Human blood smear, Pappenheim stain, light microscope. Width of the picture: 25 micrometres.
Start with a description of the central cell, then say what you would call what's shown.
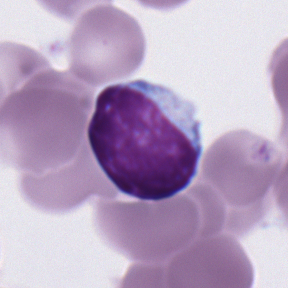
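The cell measures about 11 by 10 micrometres. Its nucleus is oval in outline, about 11 by 8 micrometres, fills about 80% of the cell's area and sits off-centre toward the lower left. The chromatin stains a dense, dark purple. Pale blue cytoplasm forms a narrow crescent on the upper right side of the cell. This cell is a typical lymphocyte.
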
